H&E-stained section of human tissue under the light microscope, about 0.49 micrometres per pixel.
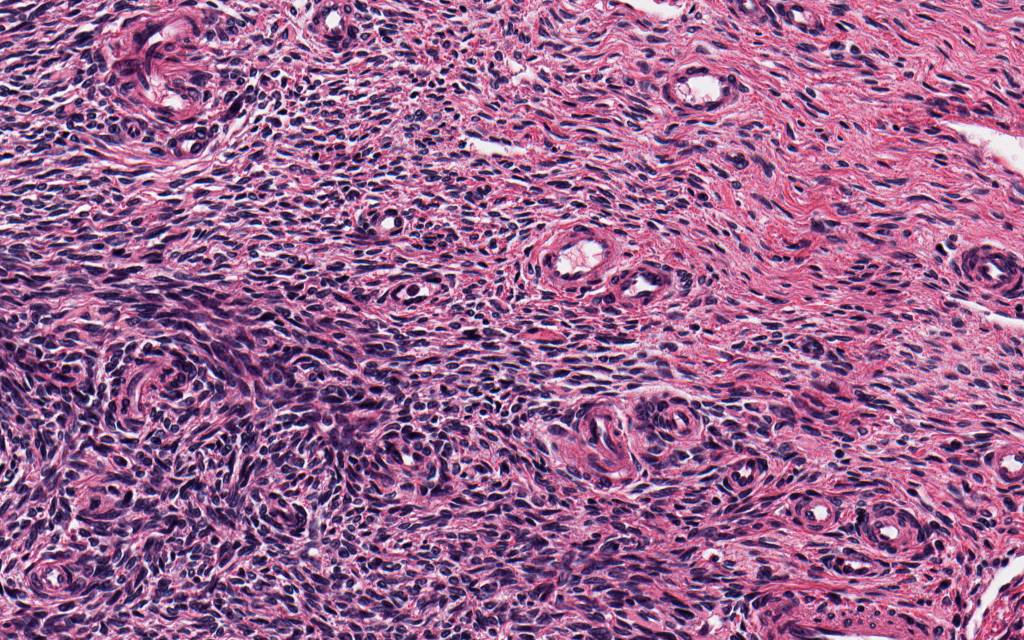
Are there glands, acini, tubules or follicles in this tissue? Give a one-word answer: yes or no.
No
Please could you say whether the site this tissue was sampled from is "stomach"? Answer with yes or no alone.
no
